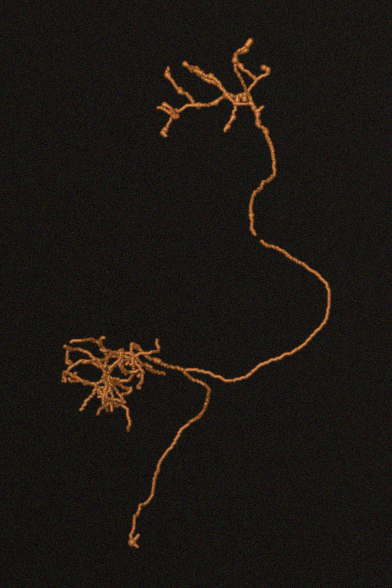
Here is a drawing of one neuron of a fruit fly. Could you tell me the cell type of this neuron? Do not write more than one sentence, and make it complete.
This neuron is given the cell type M_vPNml68.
